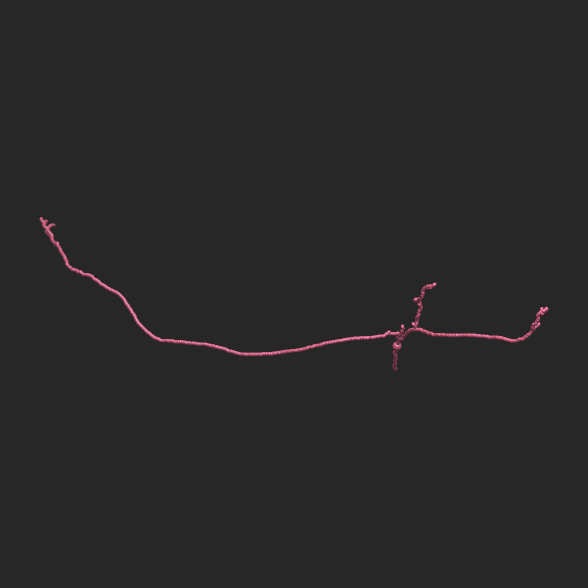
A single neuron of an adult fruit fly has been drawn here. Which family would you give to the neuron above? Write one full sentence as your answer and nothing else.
The family grouping of the neuron is class mechanosensory proprioceptive.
